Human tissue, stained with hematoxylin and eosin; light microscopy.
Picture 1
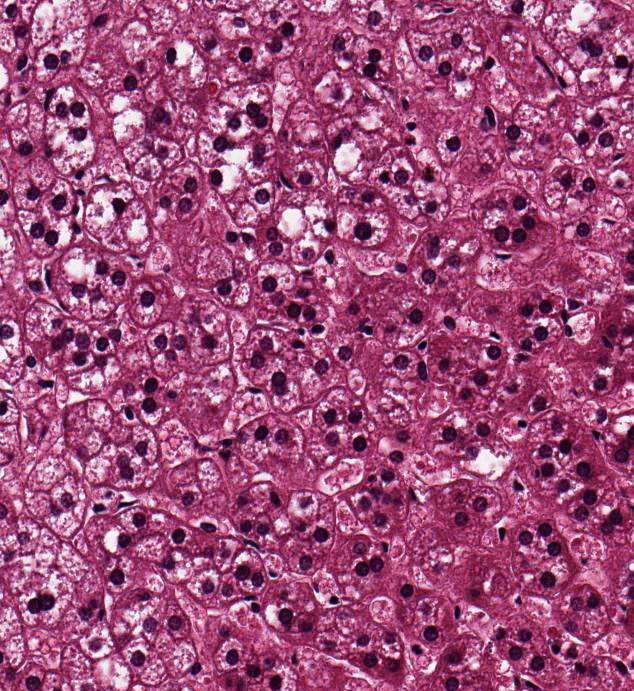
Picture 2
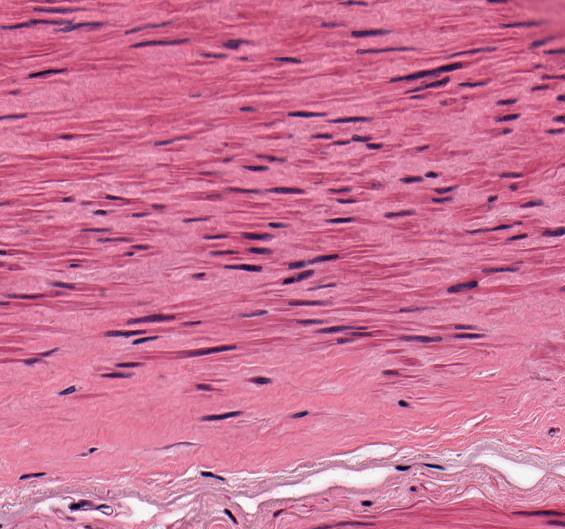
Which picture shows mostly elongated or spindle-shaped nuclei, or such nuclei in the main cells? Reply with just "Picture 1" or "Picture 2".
Picture 2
